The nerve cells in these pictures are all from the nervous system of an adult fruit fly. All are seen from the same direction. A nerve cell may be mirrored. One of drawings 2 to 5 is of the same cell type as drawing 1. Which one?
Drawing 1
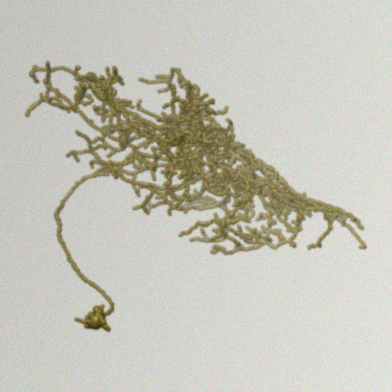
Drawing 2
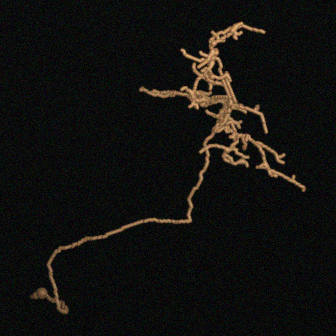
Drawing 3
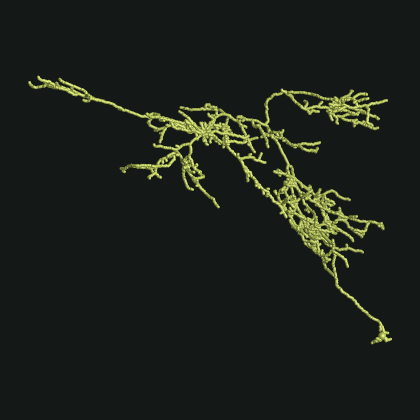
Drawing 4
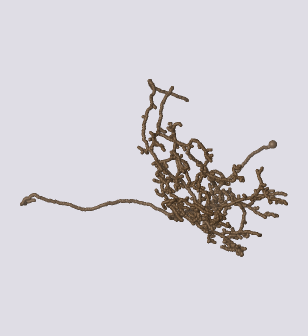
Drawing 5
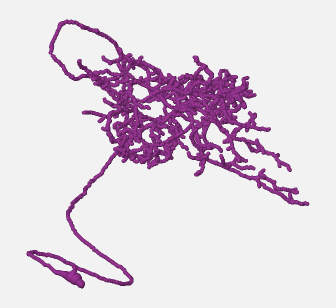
5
